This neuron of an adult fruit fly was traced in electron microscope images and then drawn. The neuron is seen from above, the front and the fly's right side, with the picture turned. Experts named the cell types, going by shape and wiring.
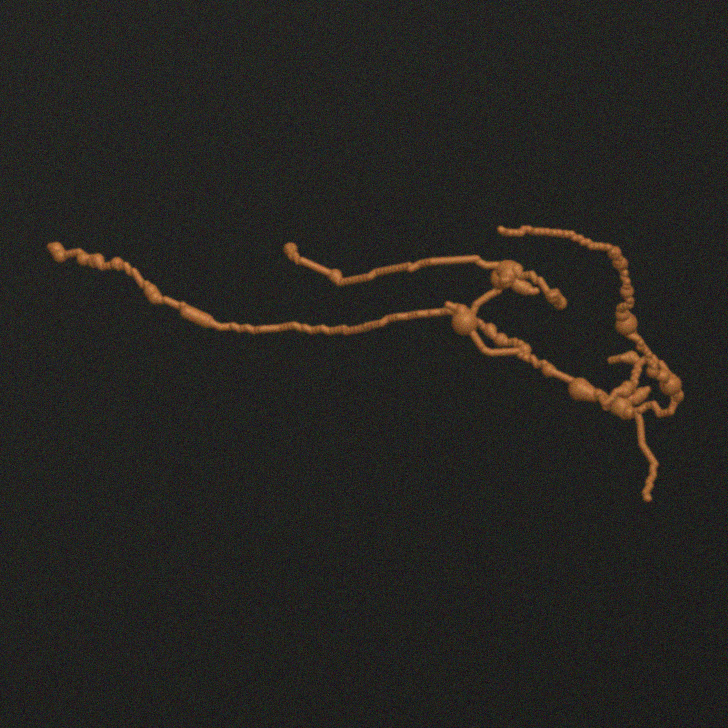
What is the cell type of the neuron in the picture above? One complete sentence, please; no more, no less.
This neuron counts as a member of the cell type LB2d.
